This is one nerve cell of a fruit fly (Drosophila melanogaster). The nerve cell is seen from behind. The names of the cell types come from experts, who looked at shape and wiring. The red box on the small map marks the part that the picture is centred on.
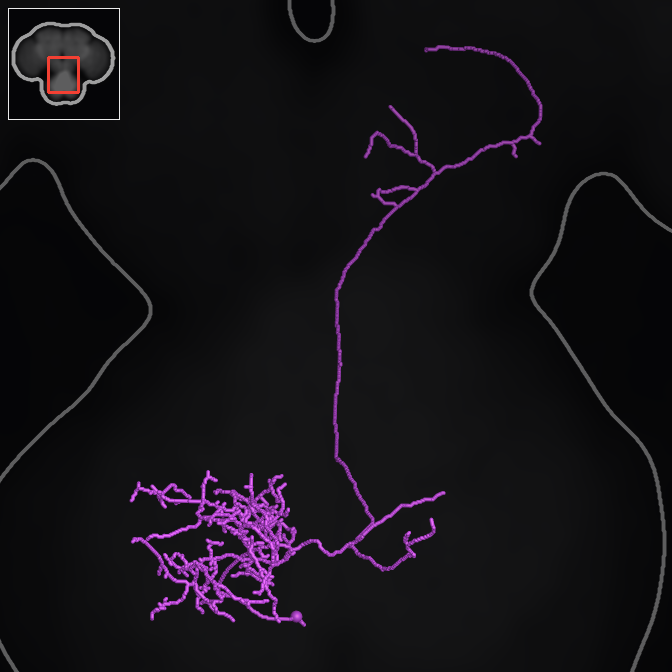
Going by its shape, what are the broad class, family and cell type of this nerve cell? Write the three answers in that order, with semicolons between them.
ascending neuron; hemilineage 08B; AN08B094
